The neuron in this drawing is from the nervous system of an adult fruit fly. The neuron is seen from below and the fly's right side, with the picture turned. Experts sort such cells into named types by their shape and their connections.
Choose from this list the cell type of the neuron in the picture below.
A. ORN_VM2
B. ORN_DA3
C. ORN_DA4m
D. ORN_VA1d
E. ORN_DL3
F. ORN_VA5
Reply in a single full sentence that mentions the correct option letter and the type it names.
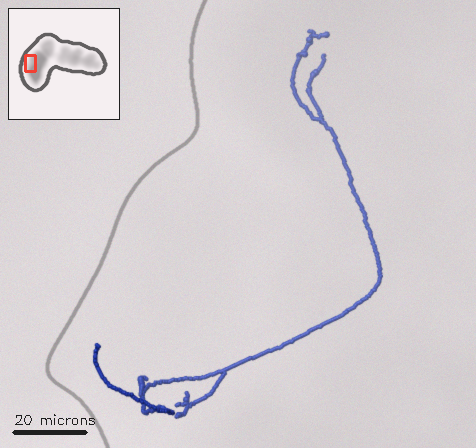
Of all the options, it is C, ORN_DA4m, that is the neuron's cell type.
